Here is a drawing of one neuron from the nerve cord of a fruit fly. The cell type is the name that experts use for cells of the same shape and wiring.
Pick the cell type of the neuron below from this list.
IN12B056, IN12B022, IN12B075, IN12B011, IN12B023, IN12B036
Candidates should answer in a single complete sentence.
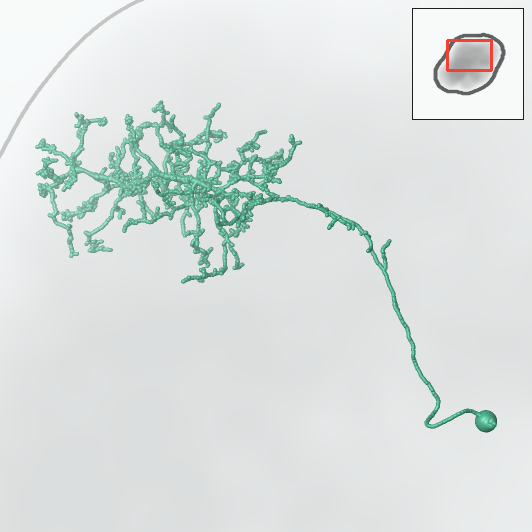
It is IN12B023 that names the cell type of this neuron.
